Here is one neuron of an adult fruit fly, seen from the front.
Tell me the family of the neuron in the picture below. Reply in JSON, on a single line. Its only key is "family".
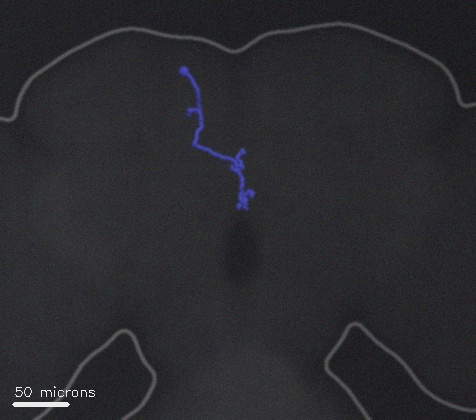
{"family": "class CX"}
